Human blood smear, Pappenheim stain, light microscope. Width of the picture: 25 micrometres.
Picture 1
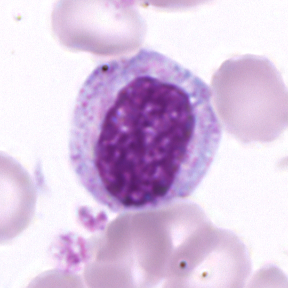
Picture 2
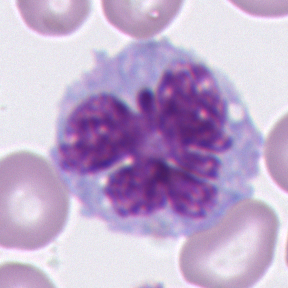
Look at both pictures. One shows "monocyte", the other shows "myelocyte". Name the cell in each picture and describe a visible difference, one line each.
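Picture 1: myelocyte. Fine pinkish-purple granules are scattered throughout the cytoplasm.
Picture 2: monocyte. The cytoplasm shows no visible granules.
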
